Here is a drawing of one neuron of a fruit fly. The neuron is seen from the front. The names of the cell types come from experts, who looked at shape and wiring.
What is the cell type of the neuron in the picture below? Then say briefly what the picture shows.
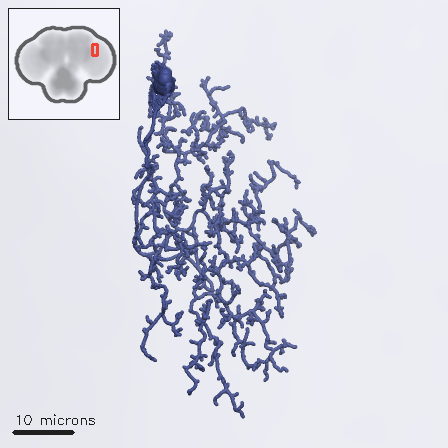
It is of cell type Pm5. Its broad class is optic-lobe intrinsic neuron. By the scale bar it is about 65 microns tall in this view. Dozens of branch ends can be seen.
